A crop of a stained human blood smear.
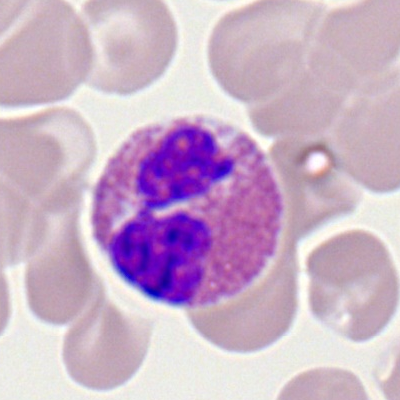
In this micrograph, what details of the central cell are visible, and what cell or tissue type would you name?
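A round, smooth outline bounds the cell. The nucleus is divided into two lobes, which lie one above the other on the left side of the cell. Its chromatin is dense and coarsely clumped. The cell is an eosinophil.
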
